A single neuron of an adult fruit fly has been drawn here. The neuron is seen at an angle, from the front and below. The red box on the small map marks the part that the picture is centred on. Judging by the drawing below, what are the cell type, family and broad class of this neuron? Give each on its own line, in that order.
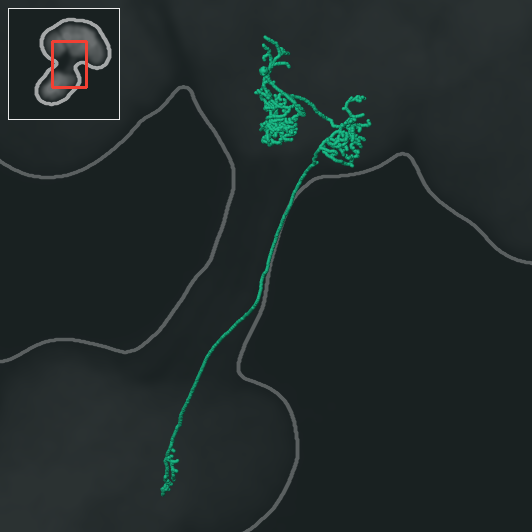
DNg83
hemilineage MX3
descending neuron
